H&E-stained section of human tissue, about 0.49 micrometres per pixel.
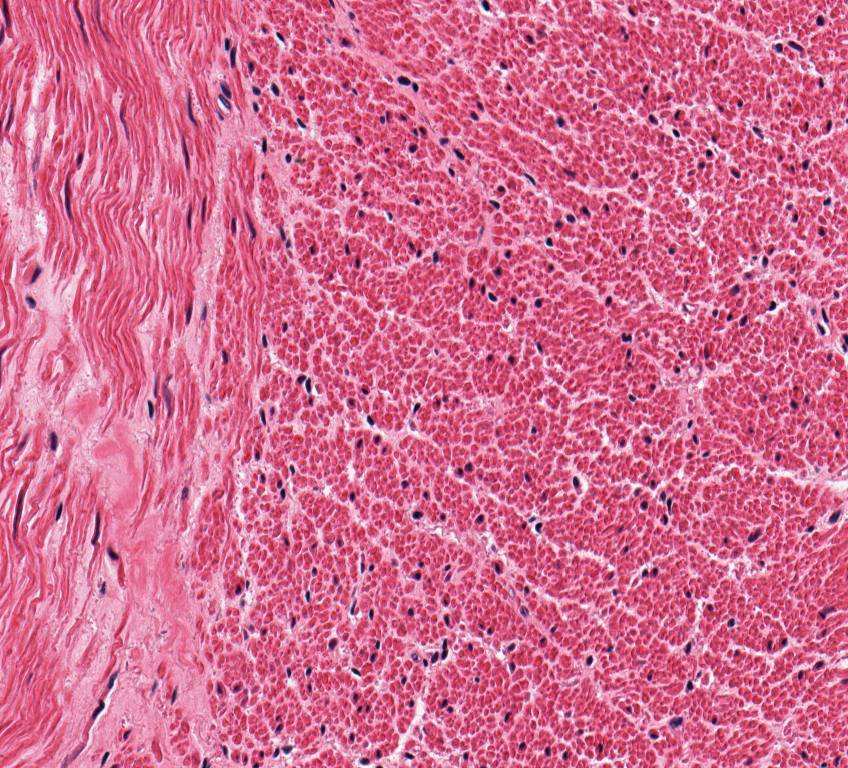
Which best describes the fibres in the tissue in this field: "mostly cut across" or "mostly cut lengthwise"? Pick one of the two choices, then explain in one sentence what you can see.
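Mostly cut across. The field has a narrow band on the left whose fibres run lengthwise, and a larger area on the right whose fibres are cut across.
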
